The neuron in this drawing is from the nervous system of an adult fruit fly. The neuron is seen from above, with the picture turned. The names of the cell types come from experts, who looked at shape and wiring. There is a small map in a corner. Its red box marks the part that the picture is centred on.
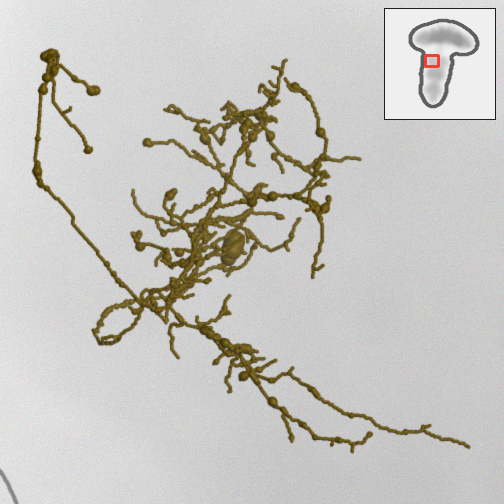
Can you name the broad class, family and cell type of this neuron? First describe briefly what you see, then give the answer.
The cell body can be seen in the middle of the picture. The picture shows dozens of branch ends. It is a nerve-cord intrinsic neuron. The family is hemilineage 04B. The cell type is IN04B112.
